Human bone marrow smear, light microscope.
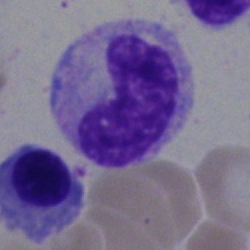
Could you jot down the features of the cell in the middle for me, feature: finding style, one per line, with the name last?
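Shape: kidney-shaped nucleus, the dent facing left
Position: nucleus over toward the right side of the cell
Chromatin: patchy, darker clumps among paler areas
Granules: fine, sparse and pinkish, scattered about the cytoplasm
Call: band neutrophil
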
